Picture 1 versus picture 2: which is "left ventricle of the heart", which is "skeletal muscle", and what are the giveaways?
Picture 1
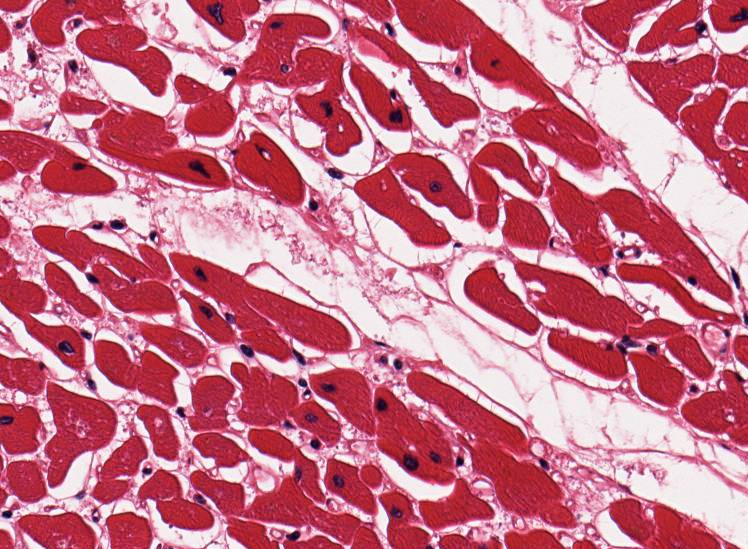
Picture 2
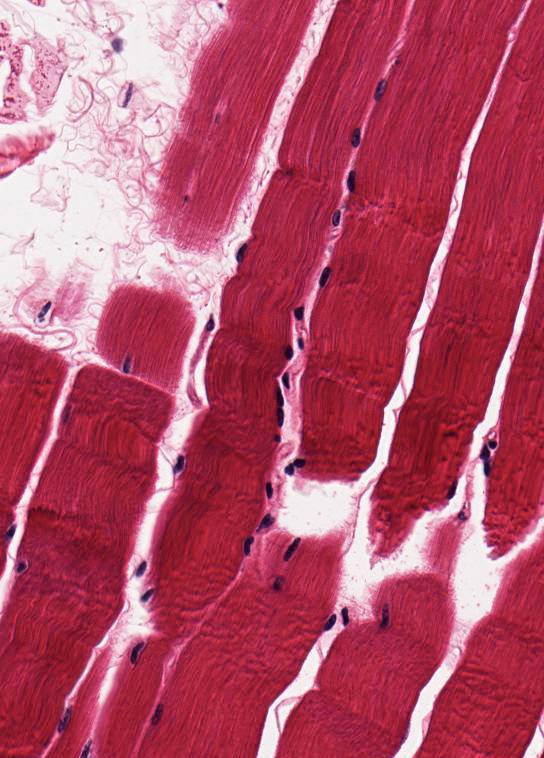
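Here, picture 1 is the left ventricle of the heart, and picture 2 is skeletal muscle. Look at picture 1 first: the fibre profiles are irregular in outline, some appear branched, and small dark nuclei are scattered in the thin stroma between them. Now turn to picture 2, where each fibre runs as a separate unbranched band, its cytoplasm a deep, even red. The dark purple nuclei are elongated along the fibres and sit at their edges, lined up along the boundaries between neighbours.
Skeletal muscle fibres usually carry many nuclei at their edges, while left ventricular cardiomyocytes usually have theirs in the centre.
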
